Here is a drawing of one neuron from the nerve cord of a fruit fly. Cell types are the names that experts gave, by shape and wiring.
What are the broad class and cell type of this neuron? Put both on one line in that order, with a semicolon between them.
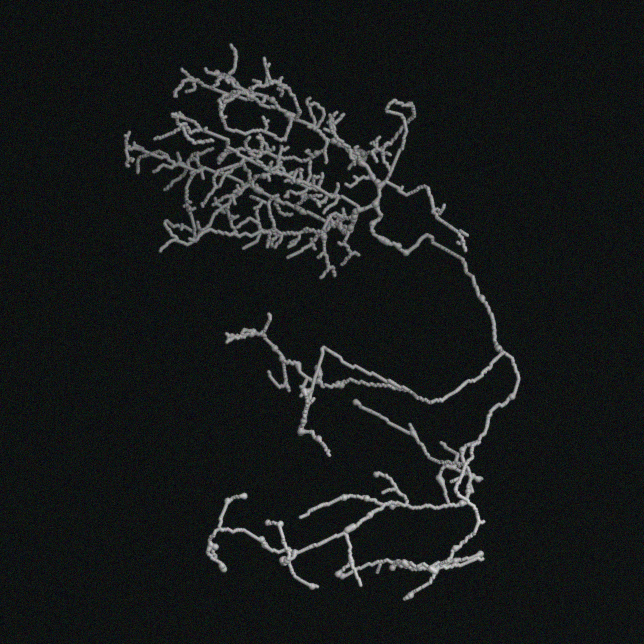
nerve-cord intrinsic neuron; INXXX307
